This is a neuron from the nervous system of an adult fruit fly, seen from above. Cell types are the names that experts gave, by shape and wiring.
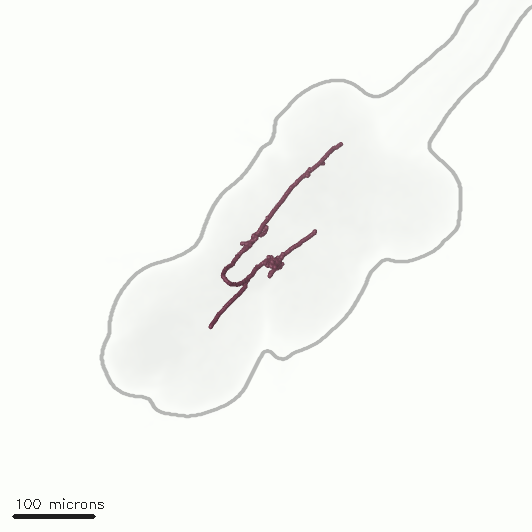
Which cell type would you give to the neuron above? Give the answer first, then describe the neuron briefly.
It is of cell type IN06A140. It is a nerve-cord intrinsic neuron. It lies in the nerve cord. No cell body is drawn. By the scale bar it is about 250 microns tall in this view.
